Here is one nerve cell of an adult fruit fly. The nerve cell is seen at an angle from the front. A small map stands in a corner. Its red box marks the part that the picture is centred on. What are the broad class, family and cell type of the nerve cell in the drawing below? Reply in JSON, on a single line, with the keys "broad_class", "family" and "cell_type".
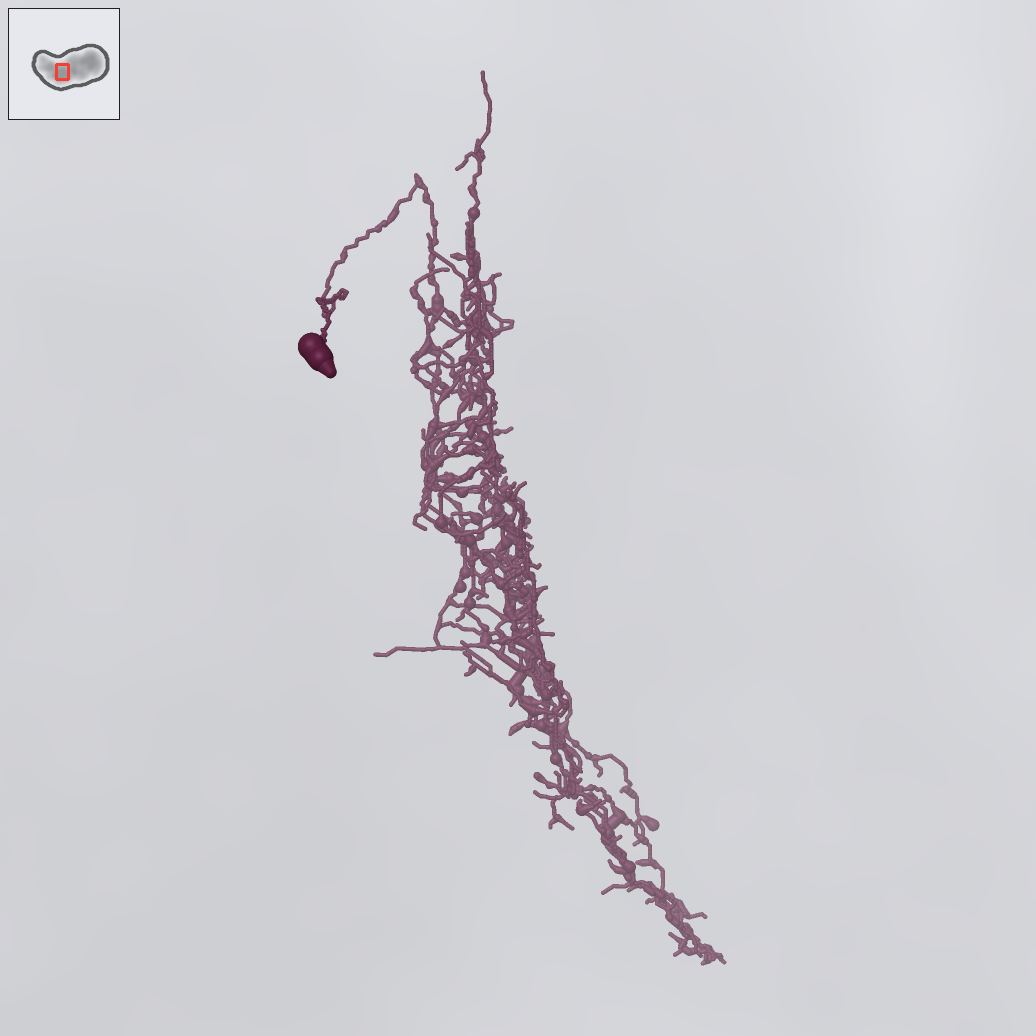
{"broad_class": "optic-lobe intrinsic neuron", "family": "Tm", "cell_type": "Tm23"}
